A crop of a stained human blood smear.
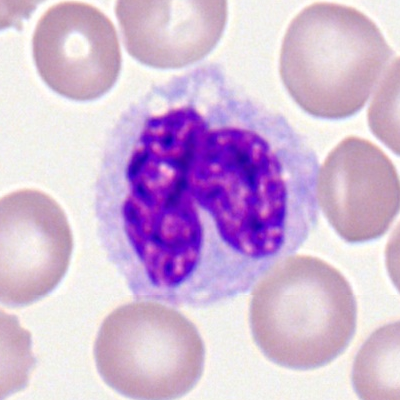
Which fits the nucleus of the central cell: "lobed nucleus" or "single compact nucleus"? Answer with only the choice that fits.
Lobed nucleus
